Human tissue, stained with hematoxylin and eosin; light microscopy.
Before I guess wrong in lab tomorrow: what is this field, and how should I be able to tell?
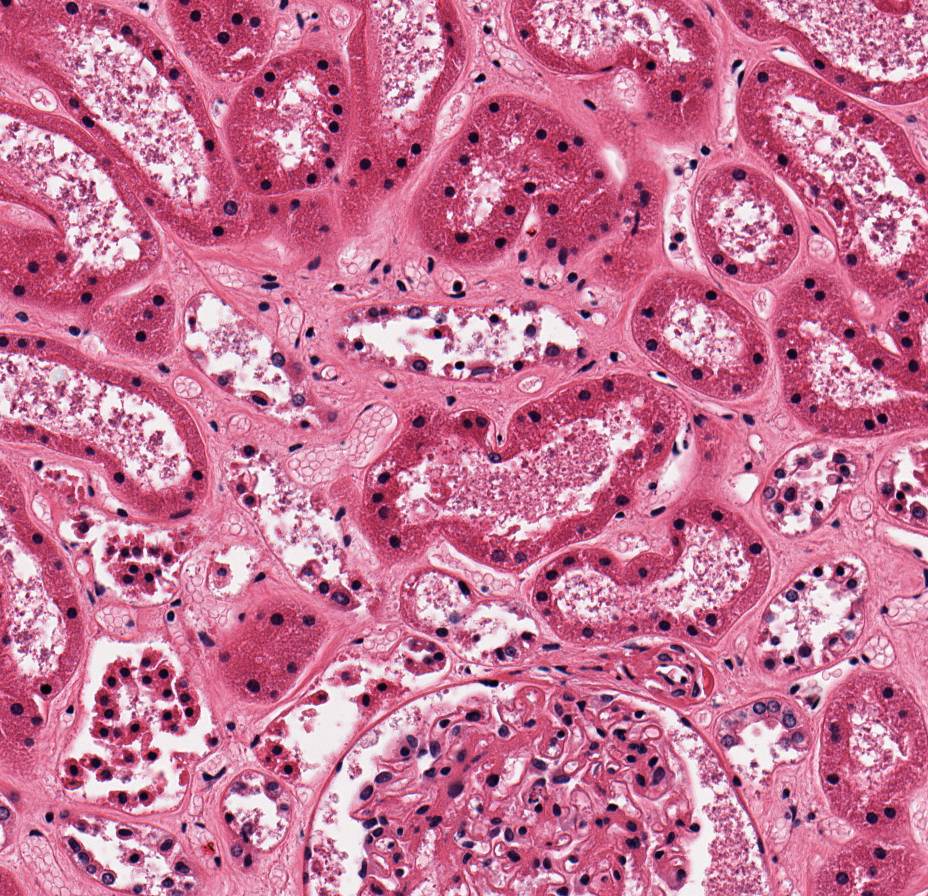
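This is the cortical labyrinth of the kidney. Look how tubules in round, oval and elongated profiles crowd the field, with only narrow spaces between.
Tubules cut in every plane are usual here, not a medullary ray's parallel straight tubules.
Most have one layer of deeply eosinophilic, granular cells.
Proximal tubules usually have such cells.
Smaller tubules, especially lower left and at the right edge, are paler, with closer-packed nuclei.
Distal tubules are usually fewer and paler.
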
